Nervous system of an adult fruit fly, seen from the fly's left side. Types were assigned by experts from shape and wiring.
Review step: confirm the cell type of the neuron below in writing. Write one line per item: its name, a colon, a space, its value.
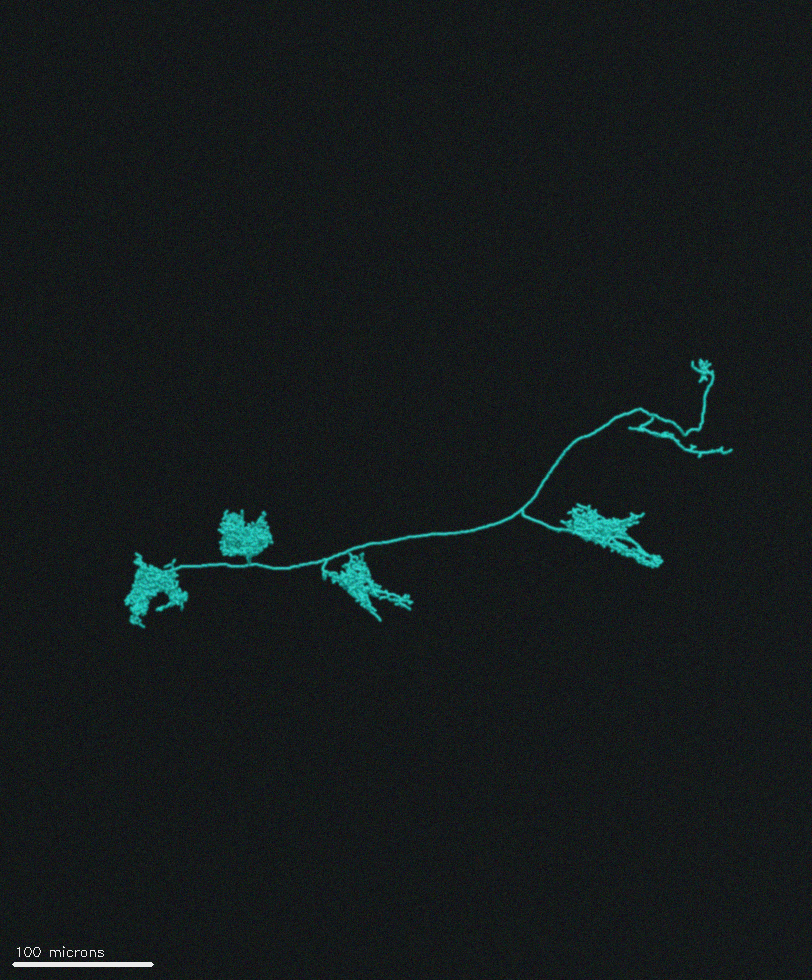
cell type: IN05B011a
